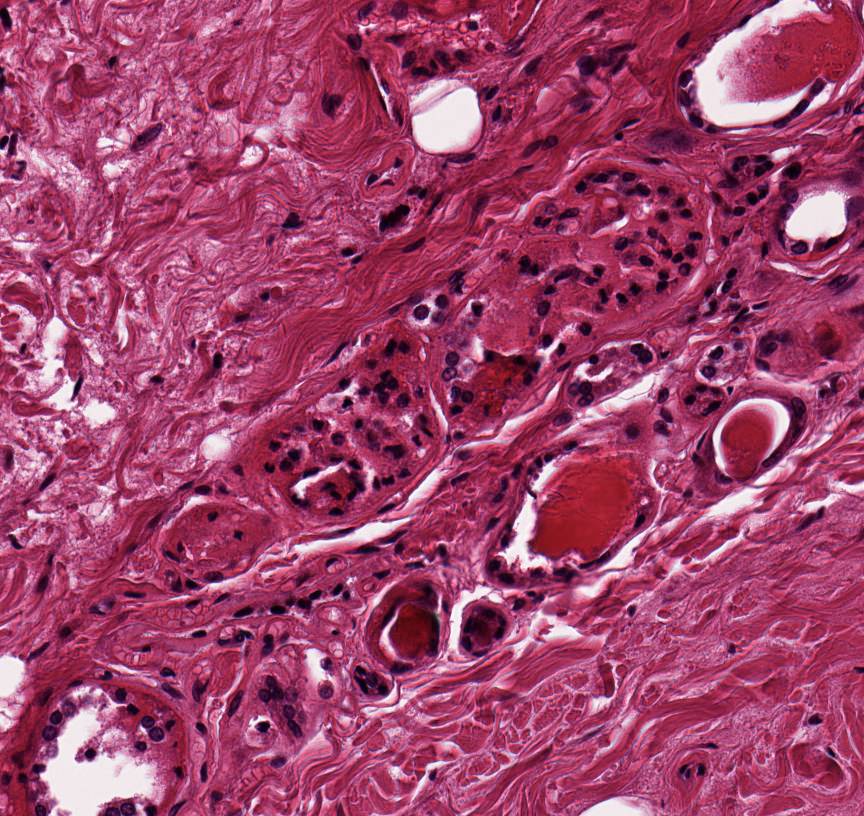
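Thyroid, haematoxylin and eosin. A band of small, rounded, cell-lined profiles crosses diagonally from lower left to upper right, between dense, wavy pink collagen bundles at upper left and lower right. Small round lumens in the centre and lower middle hold homogeneous deep pink-red material.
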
